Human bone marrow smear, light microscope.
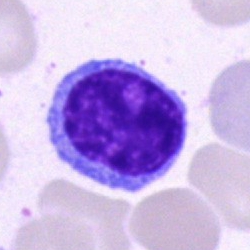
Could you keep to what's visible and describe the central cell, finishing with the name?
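The cell has a roughly round outline. Its nucleus occupies most of the cell. The chromatin is dark purple and coarsely clumped. The cytoplasm contains no visible granules. This cell is a lymphocyte.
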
